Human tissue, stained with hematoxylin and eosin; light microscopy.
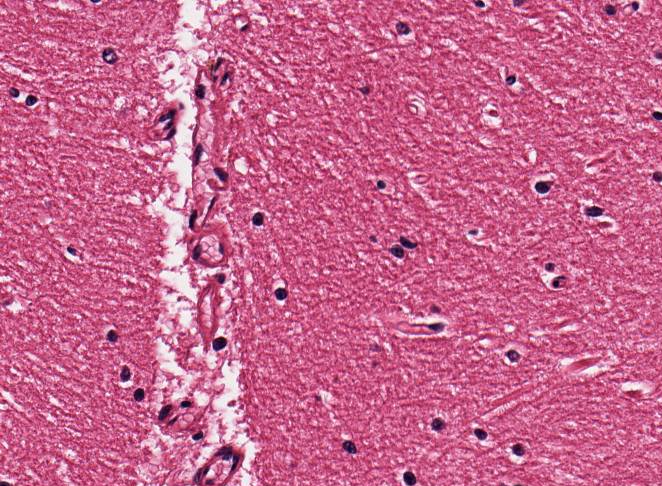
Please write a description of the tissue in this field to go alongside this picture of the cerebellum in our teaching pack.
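Most of the field is a pink, finely fibrillary background with no organised units in it. Several small round nuclei sit within a clear halo. Vessels lying in a cleft have walls carrying flattened, elongated nuclei. No epithelium or glands are present anywhere in the field.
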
